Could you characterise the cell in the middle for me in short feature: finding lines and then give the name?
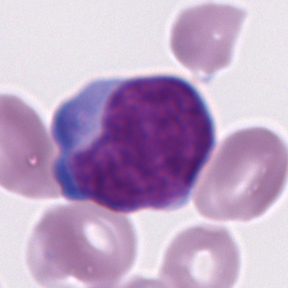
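Position: most of the cytoplasm on the left side of the cell
Colour: cytoplasm a clear blue
Granules: none in the cytoplasm
Vacuoles: none in the cytoplasm
Cell: myeloblast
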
